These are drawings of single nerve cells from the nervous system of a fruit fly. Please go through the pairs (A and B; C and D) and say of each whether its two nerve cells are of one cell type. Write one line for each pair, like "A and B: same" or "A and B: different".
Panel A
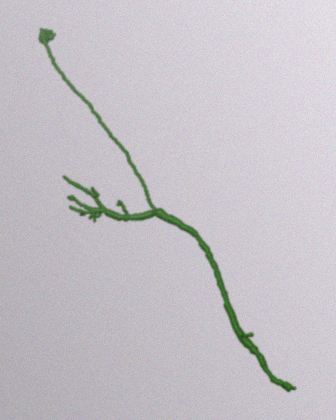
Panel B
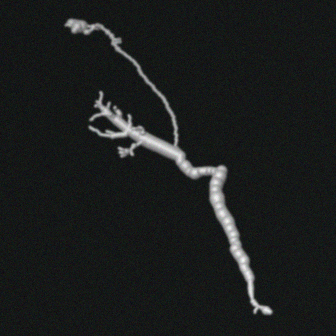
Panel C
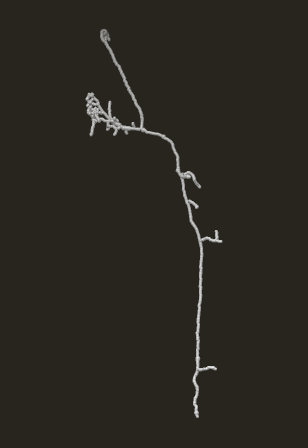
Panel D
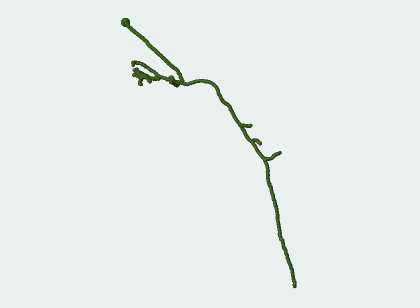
A and B: same
C and D: same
